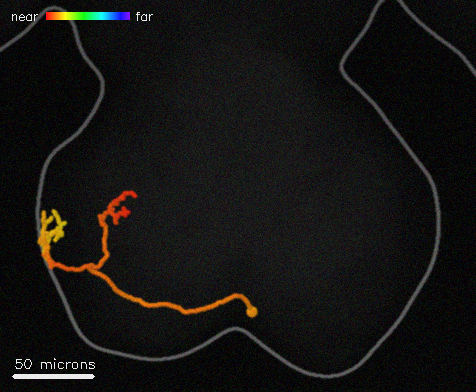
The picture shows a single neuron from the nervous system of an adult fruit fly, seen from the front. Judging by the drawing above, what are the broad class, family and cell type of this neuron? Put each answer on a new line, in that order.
nerve-cord intrinsic neuron
hemilineage 13B
IN13B097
